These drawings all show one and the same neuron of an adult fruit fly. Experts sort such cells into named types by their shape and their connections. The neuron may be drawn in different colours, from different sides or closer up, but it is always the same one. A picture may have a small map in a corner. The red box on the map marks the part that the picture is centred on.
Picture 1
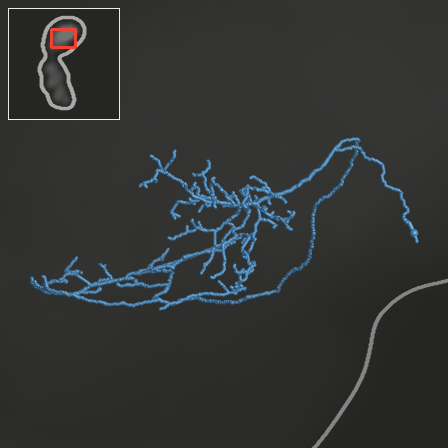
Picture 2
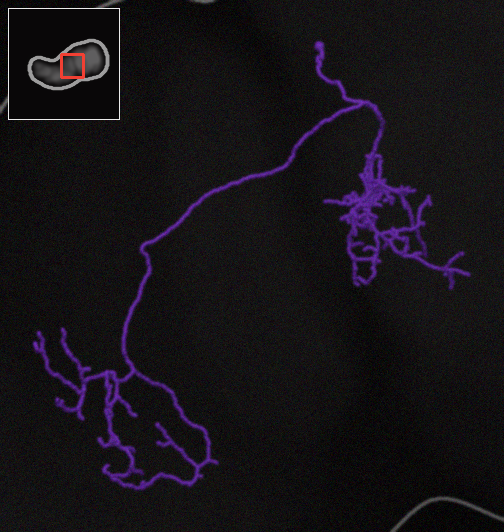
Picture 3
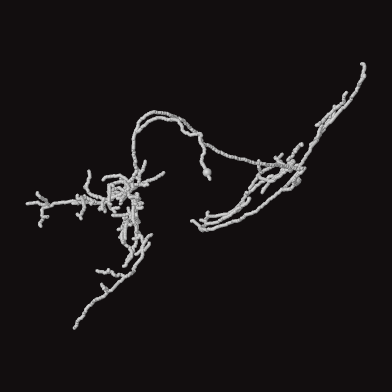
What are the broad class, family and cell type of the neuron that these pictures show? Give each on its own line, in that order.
visual centrifugal neuron
hemilineage VLPp&l1_posterior
LPT116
